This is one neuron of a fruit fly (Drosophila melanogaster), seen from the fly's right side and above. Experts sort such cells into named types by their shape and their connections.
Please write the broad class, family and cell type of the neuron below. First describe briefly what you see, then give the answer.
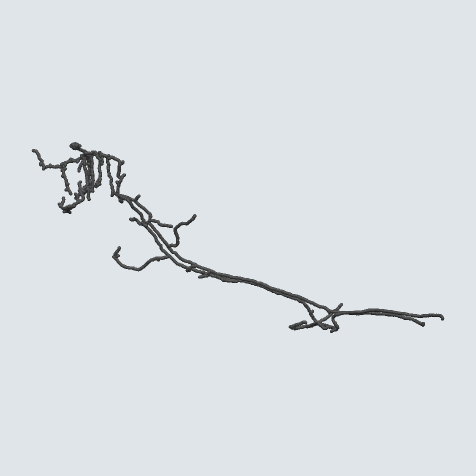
As drawn here it is wider than it is tall. It is a nerve-cord intrinsic neuron. Its family is hemilineage 09A. The cell type is IN09A005.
